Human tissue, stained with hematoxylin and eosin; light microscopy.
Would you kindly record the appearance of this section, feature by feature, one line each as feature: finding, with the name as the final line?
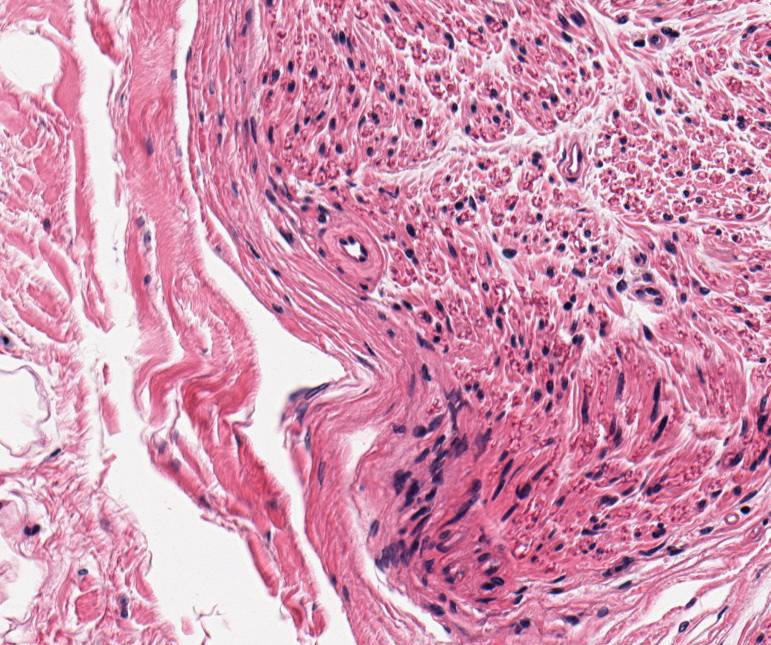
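Layout: large compact tissue mass, right two-thirds; loose separated strips, left third
Upper right of mass: fibres cut across, many small round pale pink profiles
Lower centre of mass: fibres lengthwise, elongated dark purple nuclei
Left strips: wavy pink fibrous bundles, mainly top to bottom
Name: tibial nerve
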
